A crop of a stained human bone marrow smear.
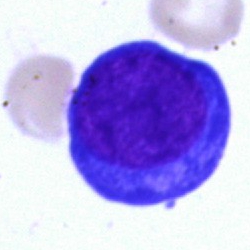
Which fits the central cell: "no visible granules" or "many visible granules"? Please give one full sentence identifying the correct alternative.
It is a cytoplasm without any visible granules that this cell has.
